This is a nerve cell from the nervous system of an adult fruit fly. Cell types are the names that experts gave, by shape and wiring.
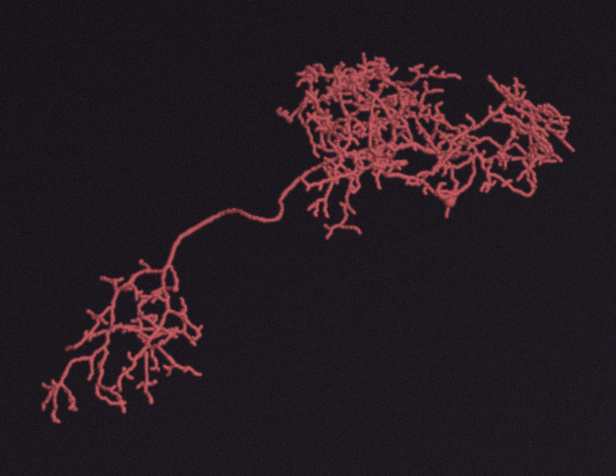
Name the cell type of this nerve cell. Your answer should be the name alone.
SMP148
